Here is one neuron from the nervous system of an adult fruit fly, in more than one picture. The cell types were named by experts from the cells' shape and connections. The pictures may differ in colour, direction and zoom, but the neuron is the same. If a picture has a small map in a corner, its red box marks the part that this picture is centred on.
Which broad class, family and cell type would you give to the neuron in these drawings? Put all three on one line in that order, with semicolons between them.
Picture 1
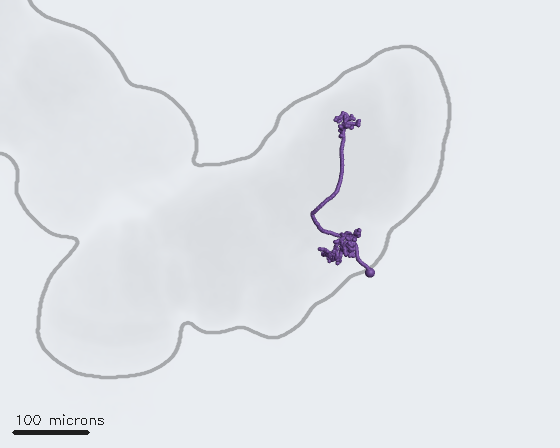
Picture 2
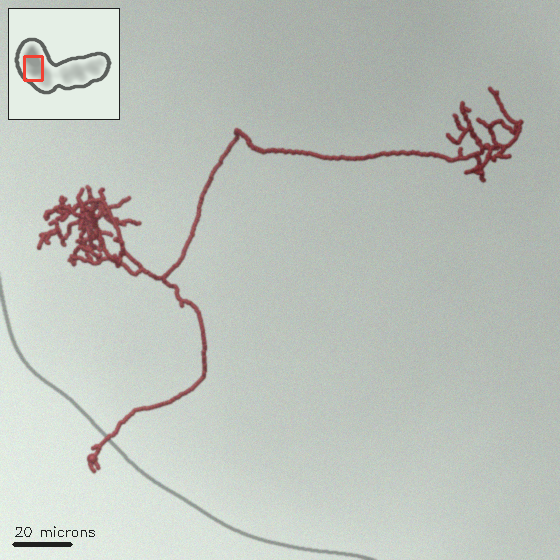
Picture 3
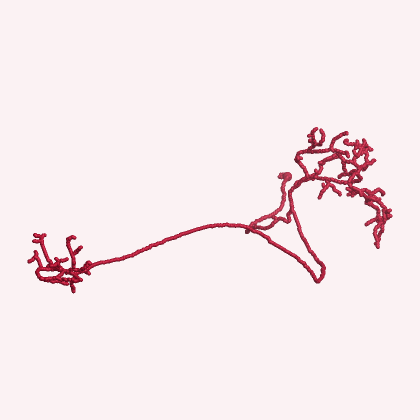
central-brain intrinsic neuron; hemilineage ALv1; M_vPNml72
